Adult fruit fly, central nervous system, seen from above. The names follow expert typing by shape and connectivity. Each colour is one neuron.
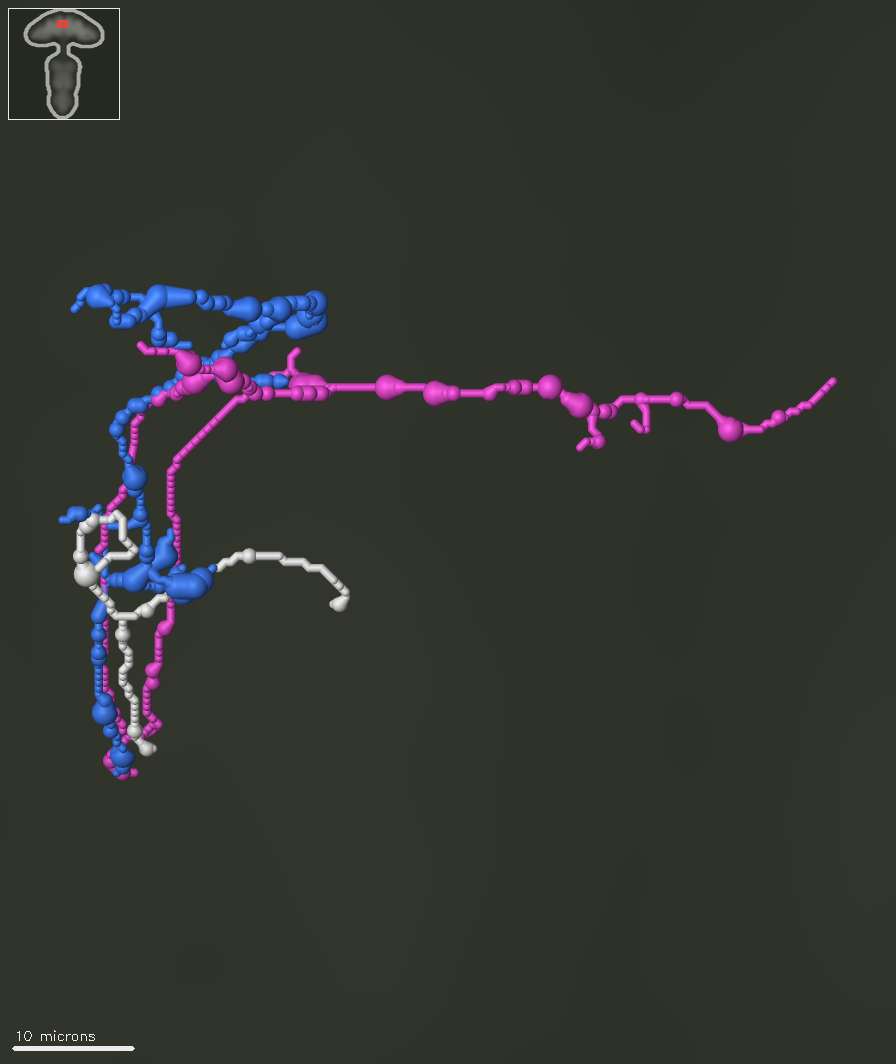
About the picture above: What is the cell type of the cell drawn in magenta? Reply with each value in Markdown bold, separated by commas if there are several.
**TPMN1**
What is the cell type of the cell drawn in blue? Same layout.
**claw_tpGRN**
